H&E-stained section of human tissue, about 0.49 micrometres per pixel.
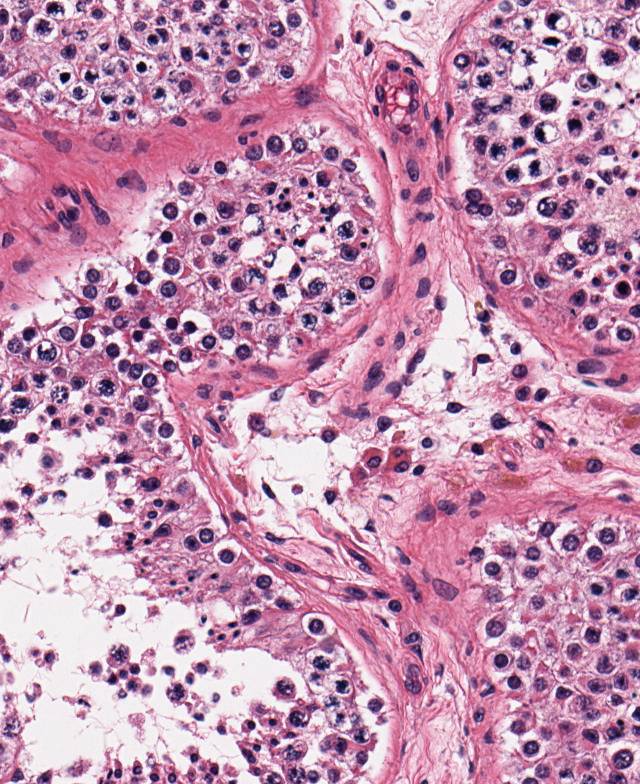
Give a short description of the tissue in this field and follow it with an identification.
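The tubules hold many layers of germ cells, many with large round nuclei and coarse, clumped dark chromatin. Numerous cells in the tubules are surrounded by a clear, pale halo of cytoplasm. In the centre of the field, the interstitial stroma is loose and pale, with wispy fibres and scattered nuclei. A small narrow-lumened vessel lies in the interstitium at top centre. The tissue is testis.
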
